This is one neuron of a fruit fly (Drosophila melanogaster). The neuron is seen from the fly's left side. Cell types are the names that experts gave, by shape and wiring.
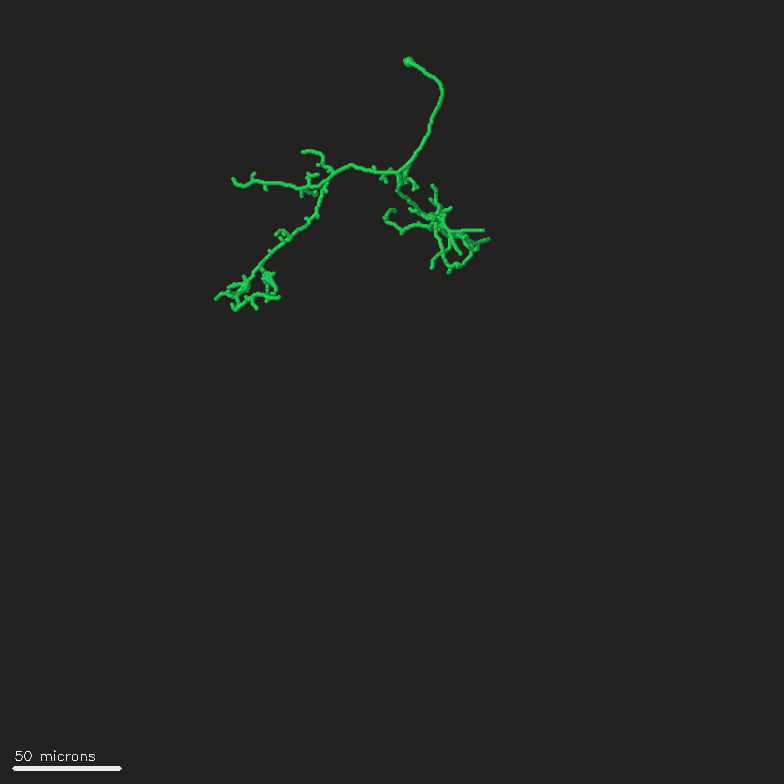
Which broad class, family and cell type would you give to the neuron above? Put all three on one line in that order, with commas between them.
central-brain intrinsic neuron, hemilineage SMPp&v1_posterior, SMP451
